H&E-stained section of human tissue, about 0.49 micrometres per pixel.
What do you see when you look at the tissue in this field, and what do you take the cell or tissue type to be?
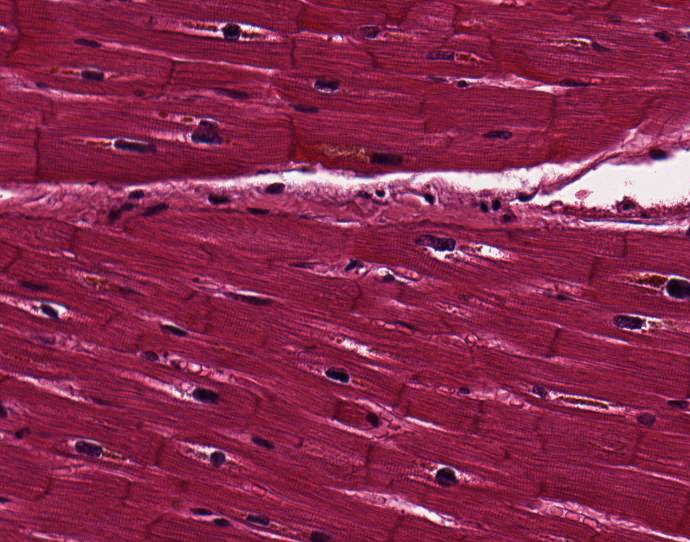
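Here I see cardiac muscle fibres, cut lengthwise, running roughly horizontally and in parallel across the whole field. They branch and join their neighbours, and fine pink cross-striations show along them. Across the upper third, a narrow band of loose connective tissue with small scattered nuclei divides two groups of fibres. So: left ventricle of the heart.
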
